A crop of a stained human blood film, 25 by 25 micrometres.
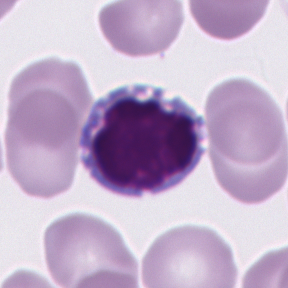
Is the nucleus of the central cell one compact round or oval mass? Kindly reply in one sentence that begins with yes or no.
Yes, round or oval in outline, its nucleus forms one compact mass.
